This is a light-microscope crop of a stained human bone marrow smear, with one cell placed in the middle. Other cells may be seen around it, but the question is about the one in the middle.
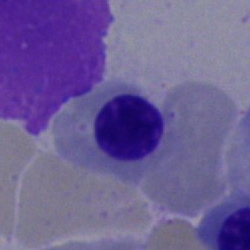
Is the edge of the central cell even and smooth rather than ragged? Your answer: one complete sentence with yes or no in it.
Yes, the outline of the cell is smooth.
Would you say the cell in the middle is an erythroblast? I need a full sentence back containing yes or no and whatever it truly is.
Yes, an erythroblast occupies the middle of the crop.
